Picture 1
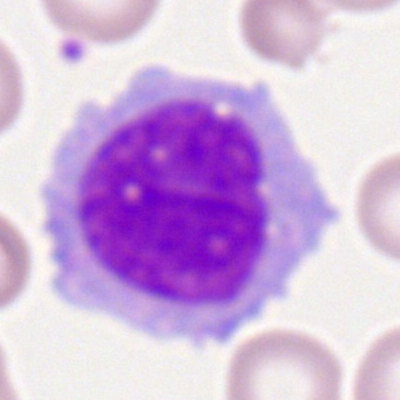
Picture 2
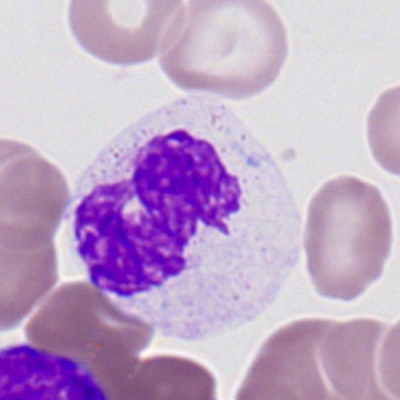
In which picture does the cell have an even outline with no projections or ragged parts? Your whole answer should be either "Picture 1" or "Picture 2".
Picture 2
